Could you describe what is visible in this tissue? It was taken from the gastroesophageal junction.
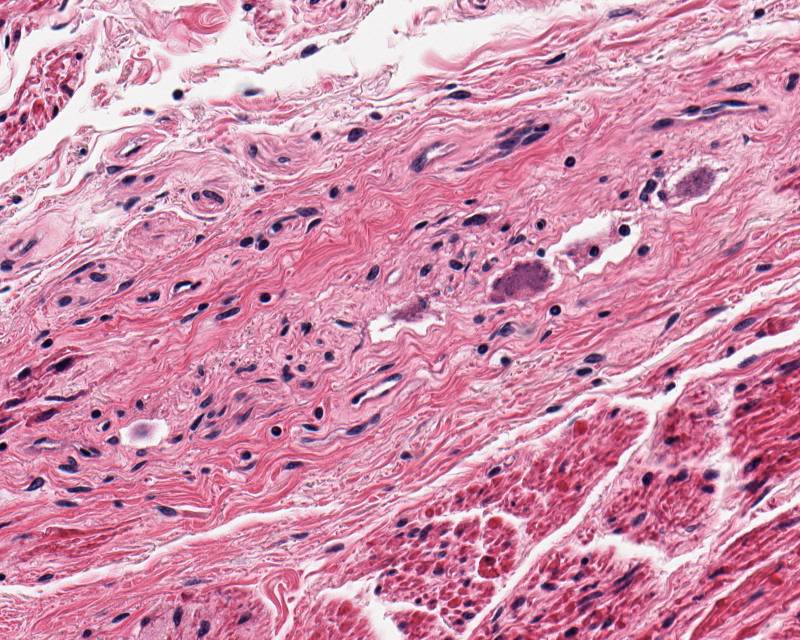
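Crossing the field's middle diagonally, from lower left to upper right, is a band of pink fibrous tissue. Elongated dark nuclei are scattered along its wavy collagen fibres. In the band's right half lie a few irregular dark purple granular bodies. No fat cells appear.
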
